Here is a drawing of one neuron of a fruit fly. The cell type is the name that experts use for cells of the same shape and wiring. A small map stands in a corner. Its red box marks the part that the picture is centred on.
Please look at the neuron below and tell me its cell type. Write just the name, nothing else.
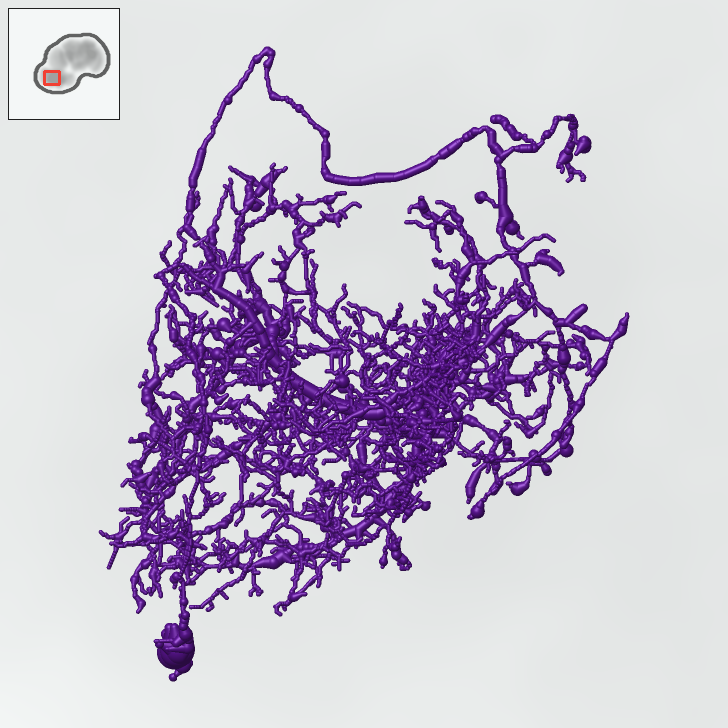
IN26X001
